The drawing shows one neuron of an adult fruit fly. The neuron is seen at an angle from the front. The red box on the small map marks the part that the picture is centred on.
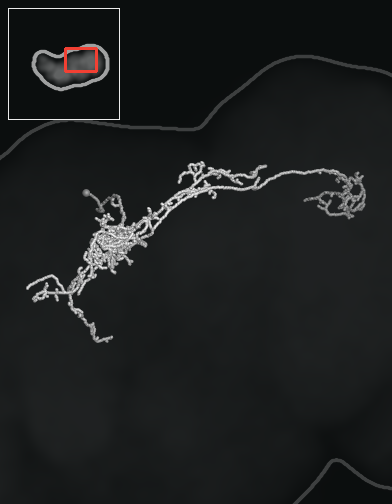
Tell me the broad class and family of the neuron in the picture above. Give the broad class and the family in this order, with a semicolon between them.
central-brain intrinsic neuron; hemilineage DM4_dorsal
